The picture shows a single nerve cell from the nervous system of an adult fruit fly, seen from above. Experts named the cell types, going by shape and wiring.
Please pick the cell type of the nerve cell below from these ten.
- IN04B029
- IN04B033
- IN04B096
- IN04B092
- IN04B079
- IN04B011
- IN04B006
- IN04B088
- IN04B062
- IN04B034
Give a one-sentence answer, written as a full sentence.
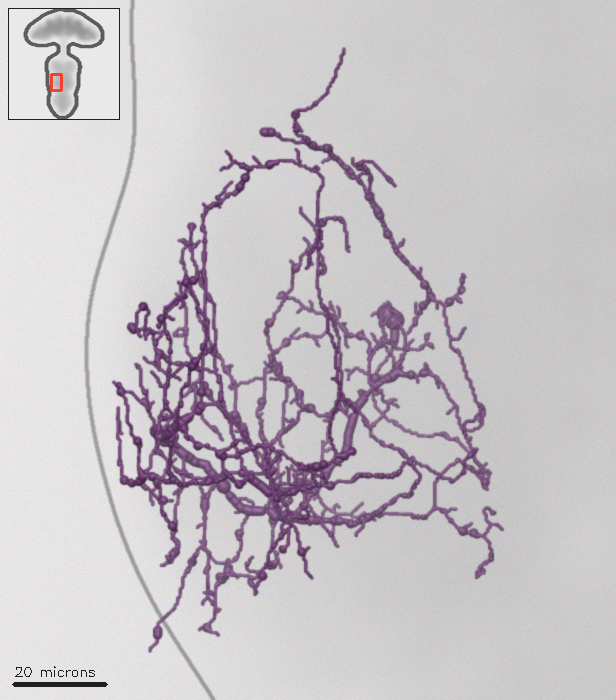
The nerve cell here falls under cell type IN04B011.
